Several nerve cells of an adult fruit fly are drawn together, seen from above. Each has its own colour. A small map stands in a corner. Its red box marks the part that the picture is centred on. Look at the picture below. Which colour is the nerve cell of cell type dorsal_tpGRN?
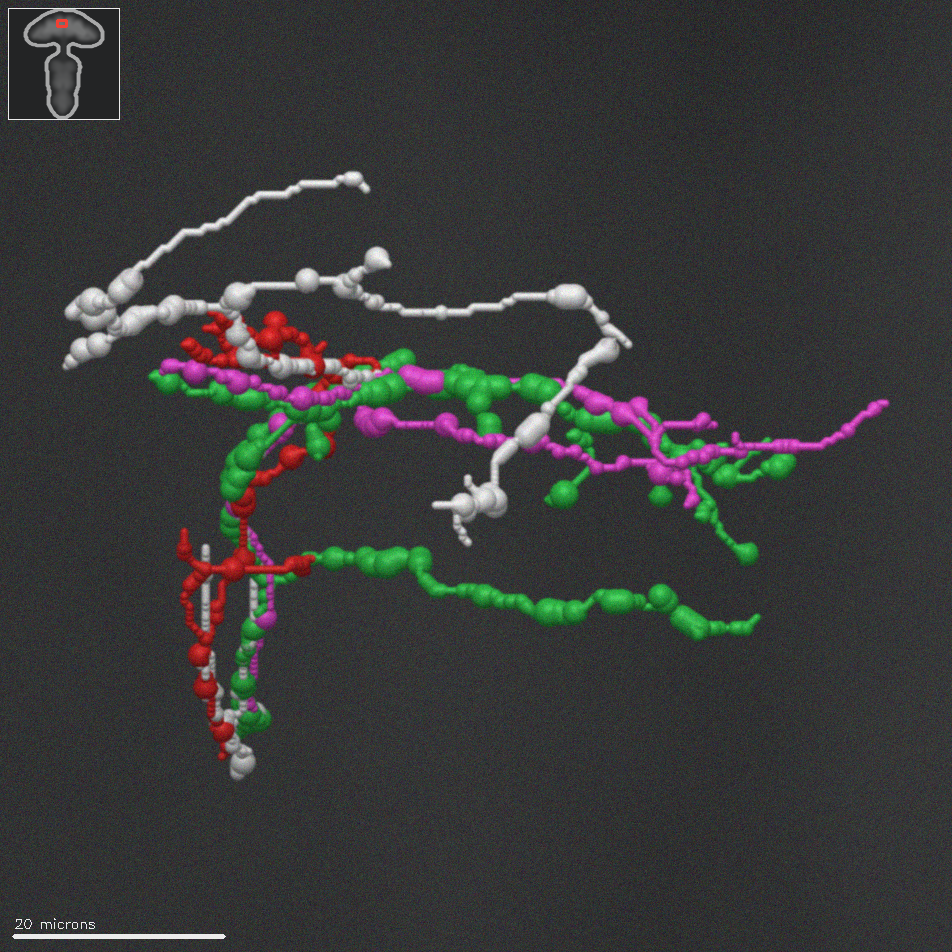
white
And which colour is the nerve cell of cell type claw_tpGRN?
red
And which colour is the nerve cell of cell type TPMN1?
magenta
